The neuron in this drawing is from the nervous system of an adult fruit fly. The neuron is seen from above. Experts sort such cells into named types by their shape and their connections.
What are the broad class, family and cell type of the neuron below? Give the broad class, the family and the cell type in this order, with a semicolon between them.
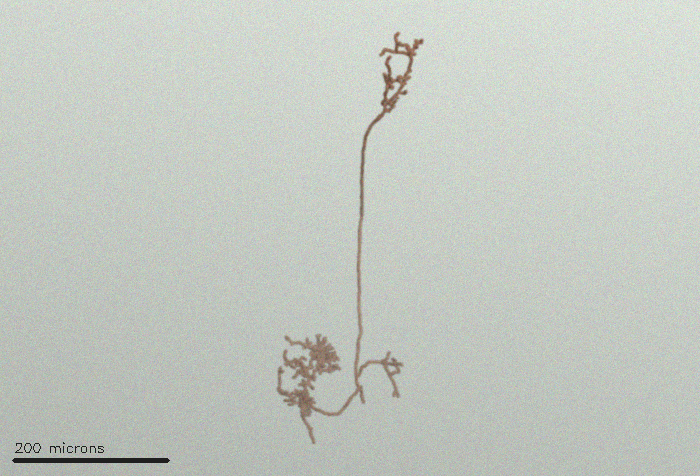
ascending neuron; hemilineage 06A; AN06A015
